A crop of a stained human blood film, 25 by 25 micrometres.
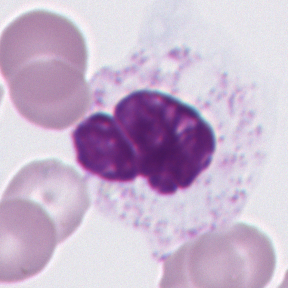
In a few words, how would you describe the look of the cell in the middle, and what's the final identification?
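Looking closely, I'd say the nucleus is divided into two lobes lying side by side, and the smaller of the two is on the left. Around it, the cytoplasm is very pale, almost colourless. The granules in it are violet, and they are sparse, with clear cytoplasm showing between them. This is a segmented neutrophil.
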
